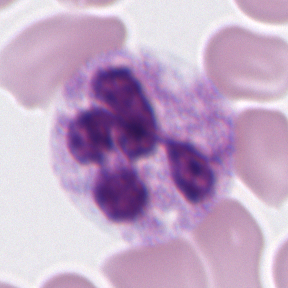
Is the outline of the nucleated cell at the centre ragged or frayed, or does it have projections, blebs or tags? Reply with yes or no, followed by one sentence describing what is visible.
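No. The cell outline is round with a smooth edge.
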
